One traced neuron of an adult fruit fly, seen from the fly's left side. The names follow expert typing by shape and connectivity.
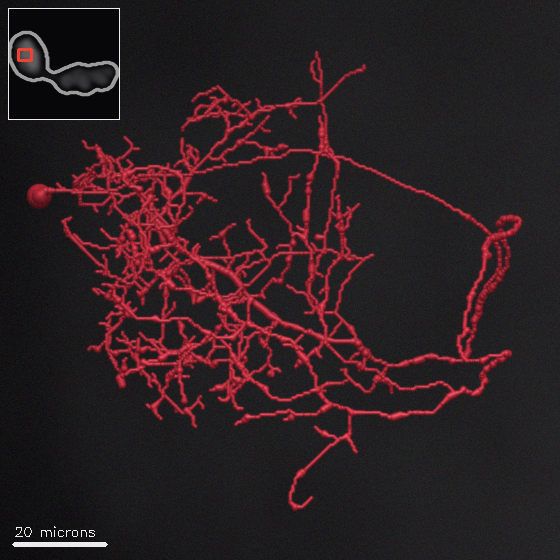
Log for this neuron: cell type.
AVLP204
